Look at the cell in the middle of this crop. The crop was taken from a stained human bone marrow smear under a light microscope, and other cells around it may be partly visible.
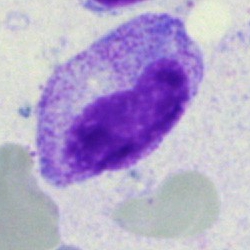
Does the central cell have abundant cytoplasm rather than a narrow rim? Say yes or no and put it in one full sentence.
Yes, the nucleus is surrounded by plentiful cytoplasm.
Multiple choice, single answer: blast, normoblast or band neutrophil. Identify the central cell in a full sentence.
Classification of the middle cell gives a band neutrophil.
